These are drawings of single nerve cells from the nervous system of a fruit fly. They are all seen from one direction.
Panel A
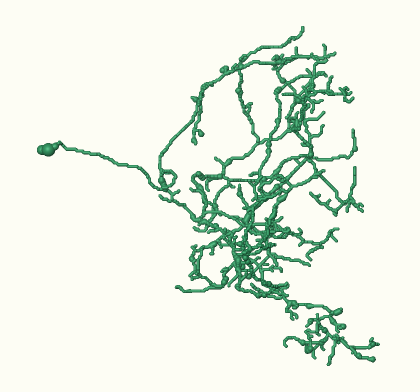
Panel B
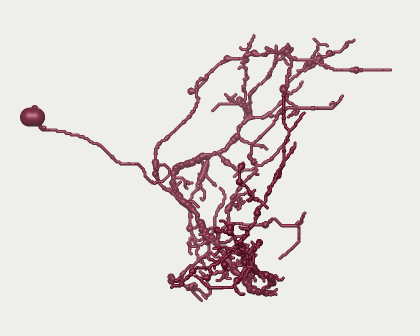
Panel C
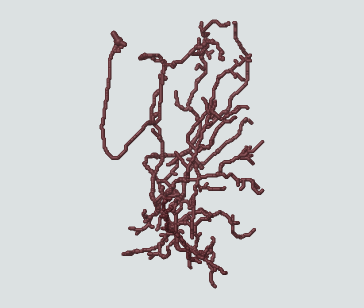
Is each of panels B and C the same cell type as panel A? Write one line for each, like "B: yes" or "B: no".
B: yes
C: yes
